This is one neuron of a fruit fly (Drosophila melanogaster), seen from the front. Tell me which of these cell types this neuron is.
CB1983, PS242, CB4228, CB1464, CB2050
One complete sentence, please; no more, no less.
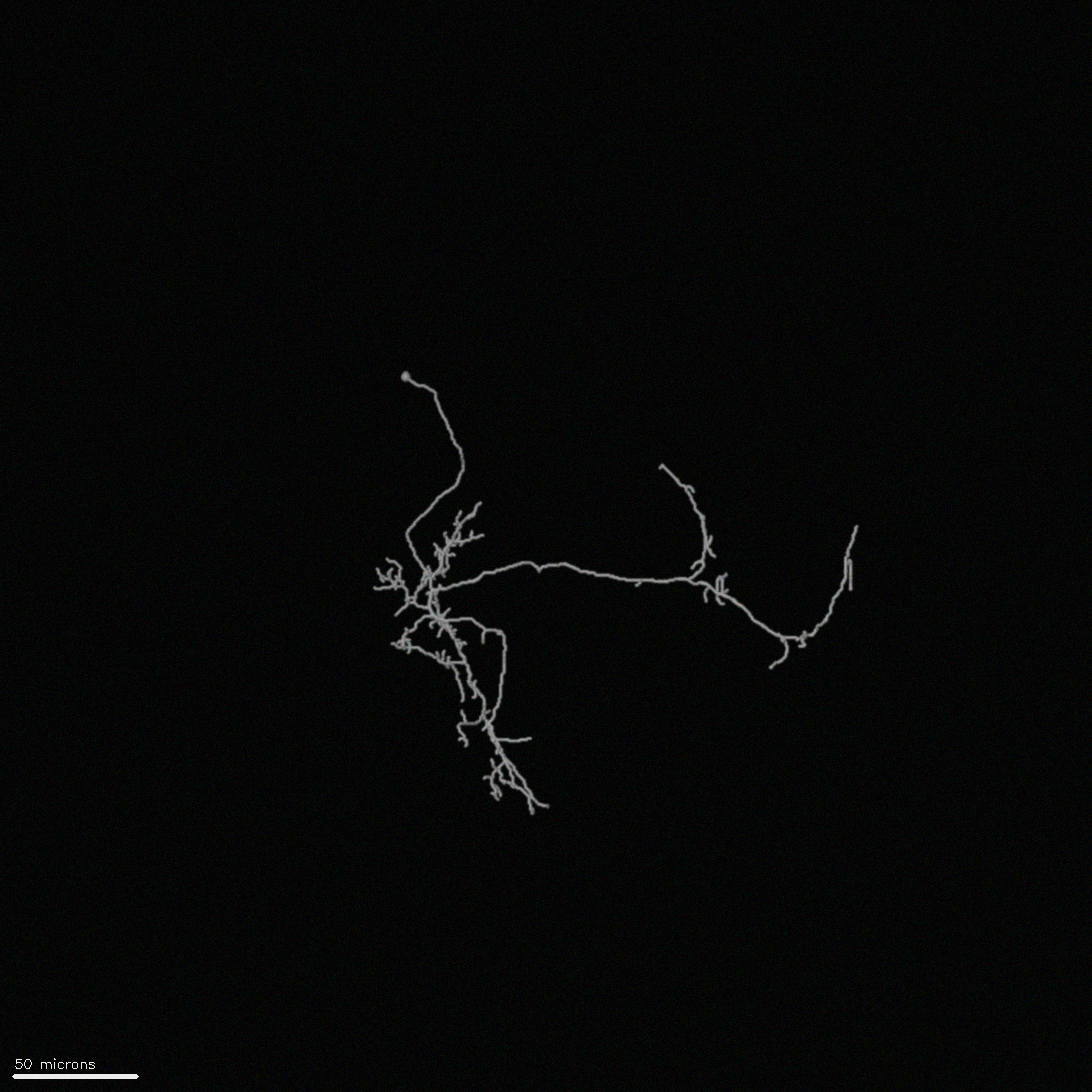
The cell type that this neuron has is PS242.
